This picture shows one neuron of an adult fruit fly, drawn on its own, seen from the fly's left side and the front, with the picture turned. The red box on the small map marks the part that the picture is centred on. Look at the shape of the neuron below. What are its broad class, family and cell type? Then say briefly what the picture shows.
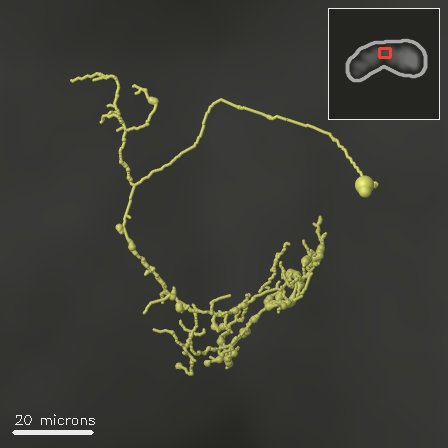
This is a nerve-cord intrinsic neuron. The family is hemilineage 08A. It is of cell type IN08A036. Its cell body lies on the right of the picture. From left to right in the picture it spans about 80 microns. Dozens of branch ends can be seen.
